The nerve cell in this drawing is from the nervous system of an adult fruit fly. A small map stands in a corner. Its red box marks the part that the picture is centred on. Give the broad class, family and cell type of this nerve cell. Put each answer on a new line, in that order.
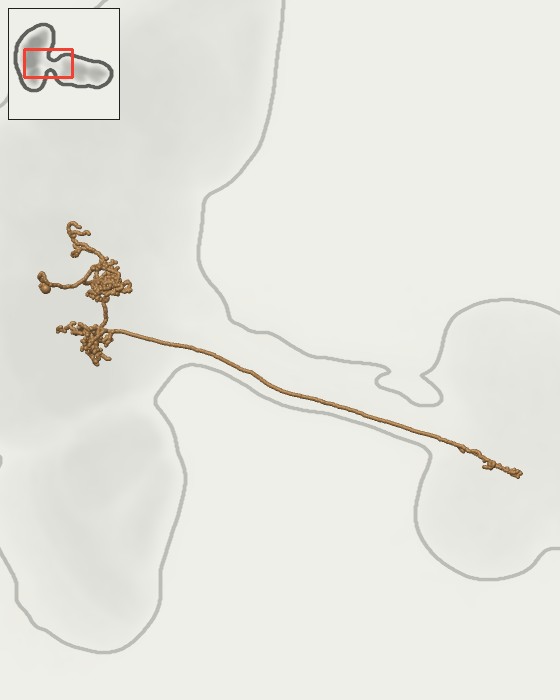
descending neuron
hemilineage MX3
DNg83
